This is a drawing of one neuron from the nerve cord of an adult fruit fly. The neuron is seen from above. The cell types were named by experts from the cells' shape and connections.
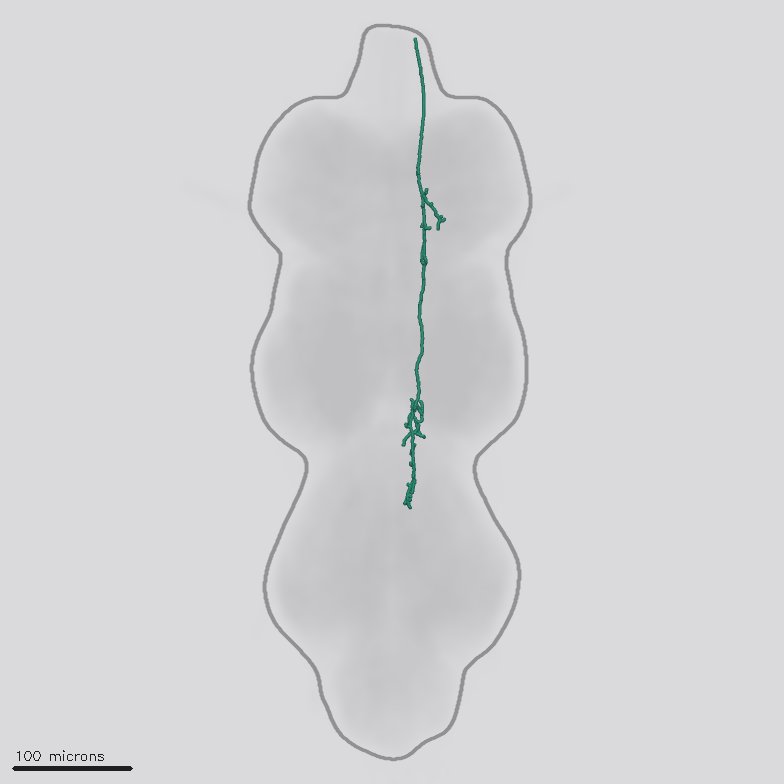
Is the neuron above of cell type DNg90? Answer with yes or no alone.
no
